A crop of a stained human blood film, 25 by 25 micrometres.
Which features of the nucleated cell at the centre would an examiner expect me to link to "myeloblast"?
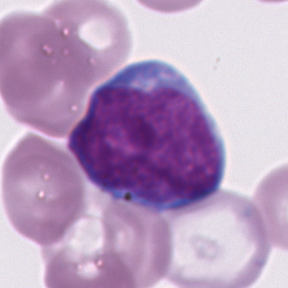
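A myeloblast is the cell pictured.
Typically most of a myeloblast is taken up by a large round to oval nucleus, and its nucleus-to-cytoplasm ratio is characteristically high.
Here the nucleus measures about 13 by 10 micrometres and fills about 80% of the cell's area, which agrees with both. The cell is about 14 micrometres across, with an angular, somewhat polygonal outline rather than a smoothly round one. Its chromatin is finely granular and evenly spread, lacking coarse dark clumps, and the blue cytoplasm is widest at the top.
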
